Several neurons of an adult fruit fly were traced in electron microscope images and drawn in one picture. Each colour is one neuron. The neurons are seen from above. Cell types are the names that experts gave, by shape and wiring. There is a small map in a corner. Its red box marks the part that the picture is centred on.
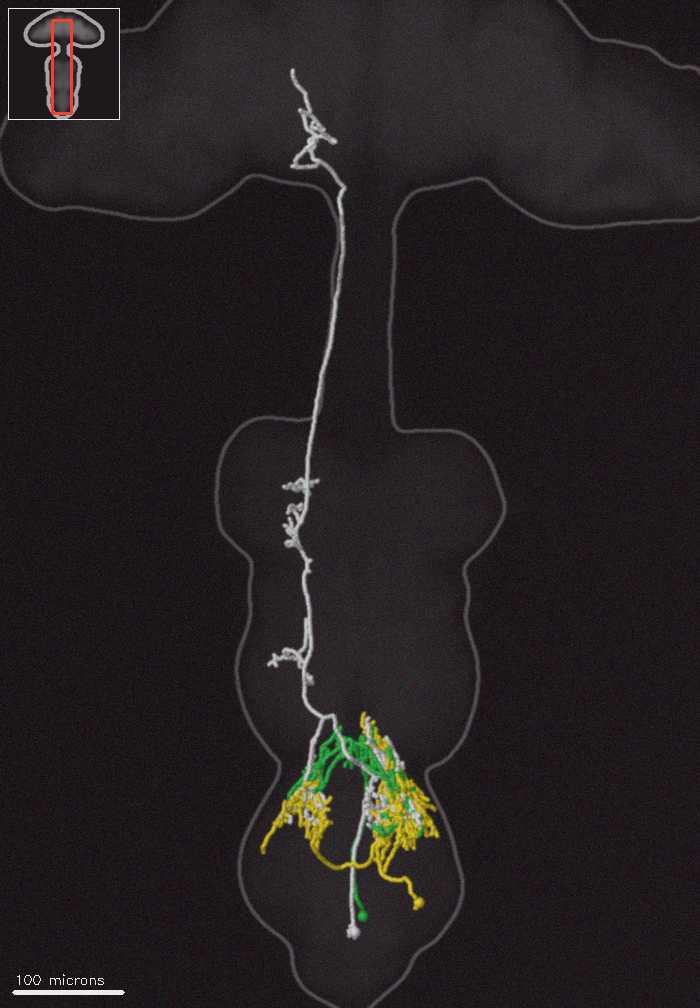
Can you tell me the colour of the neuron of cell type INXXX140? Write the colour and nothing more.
green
